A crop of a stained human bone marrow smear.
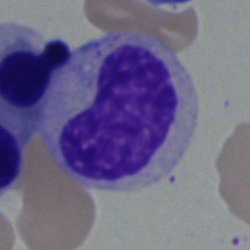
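Metamyelocyte: bean-shaped nucleus, indented on one side and sitting toward the right, leaving a wider band of cytoplasm on the left. Chromatin purple, finely mottled with small paler spots; cytoplasm a moderate amount of pale greyish-blue.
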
